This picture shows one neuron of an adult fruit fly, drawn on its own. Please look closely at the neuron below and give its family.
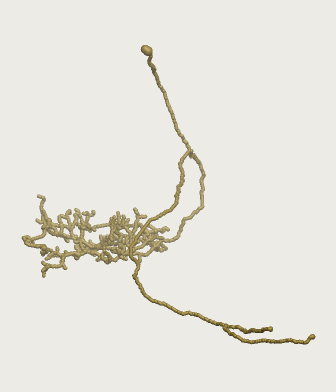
LC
